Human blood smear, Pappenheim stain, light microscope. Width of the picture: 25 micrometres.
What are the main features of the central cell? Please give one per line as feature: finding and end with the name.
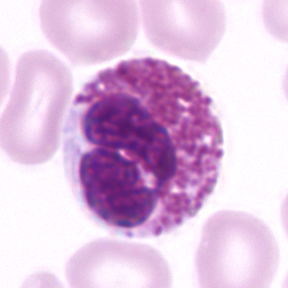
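Outline: round and smooth
Nucleus: sitting toward the left side
Nucleoli: none visible
Granules: coarse, round, reddish-pink, filling the cytoplasm
Name: eosinophil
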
